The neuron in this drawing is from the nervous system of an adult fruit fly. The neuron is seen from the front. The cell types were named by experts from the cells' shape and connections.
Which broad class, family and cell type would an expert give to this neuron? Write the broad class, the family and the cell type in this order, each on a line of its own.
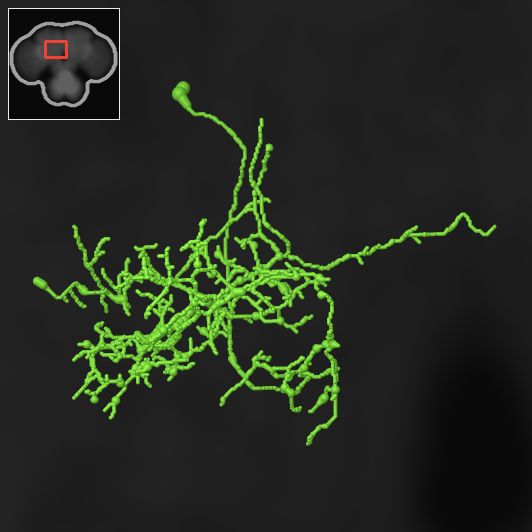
central-brain intrinsic neuron
hemilineage PSp1
CB1958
